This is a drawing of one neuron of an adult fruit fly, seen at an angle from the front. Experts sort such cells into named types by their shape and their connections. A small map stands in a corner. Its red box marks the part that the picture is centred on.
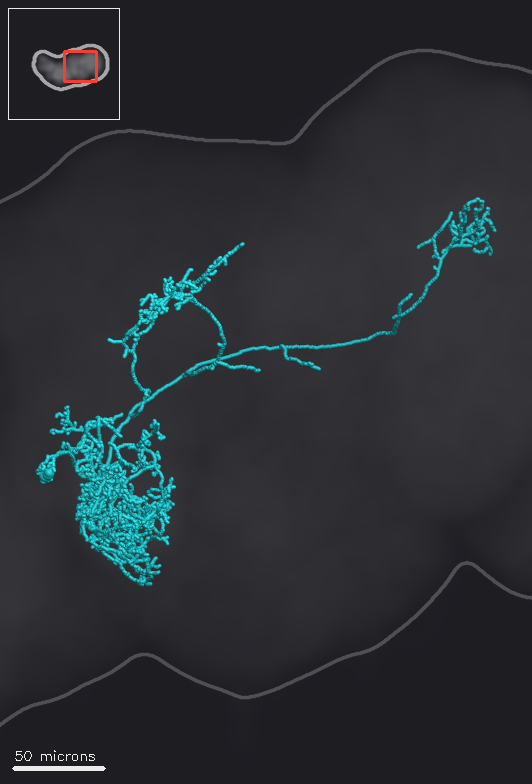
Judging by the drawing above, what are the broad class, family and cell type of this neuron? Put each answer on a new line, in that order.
central-brain intrinsic neuron
hemilineage VLPl&d1_lateral
AVLP721m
